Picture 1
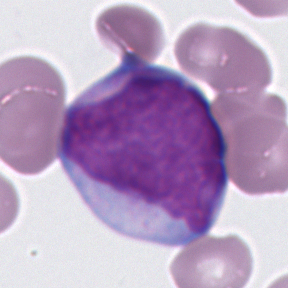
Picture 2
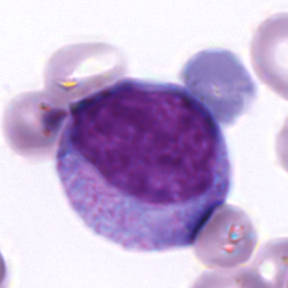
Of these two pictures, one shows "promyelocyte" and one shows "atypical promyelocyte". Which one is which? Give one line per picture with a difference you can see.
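Picture 1: atypical promyelocyte. No granules are visible in the cytoplasm.
Picture 2: promyelocyte. Many fine reddish-purple granules are scattered through the cytoplasm.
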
